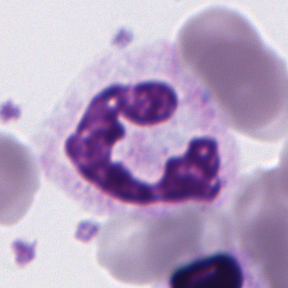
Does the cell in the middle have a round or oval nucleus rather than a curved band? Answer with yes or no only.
No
